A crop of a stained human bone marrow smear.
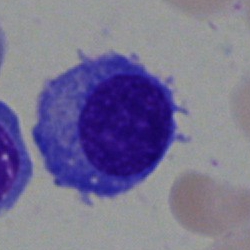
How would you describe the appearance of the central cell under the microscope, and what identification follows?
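Roughly round but uneven, the cell has a ragged edge, and small, short spiky projections stick out from its surface, most clearly along the right and top. The cytoplasm shows no distinct granules, though a few tiny clear spots lie in its lower part. This is a plasma cell.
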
